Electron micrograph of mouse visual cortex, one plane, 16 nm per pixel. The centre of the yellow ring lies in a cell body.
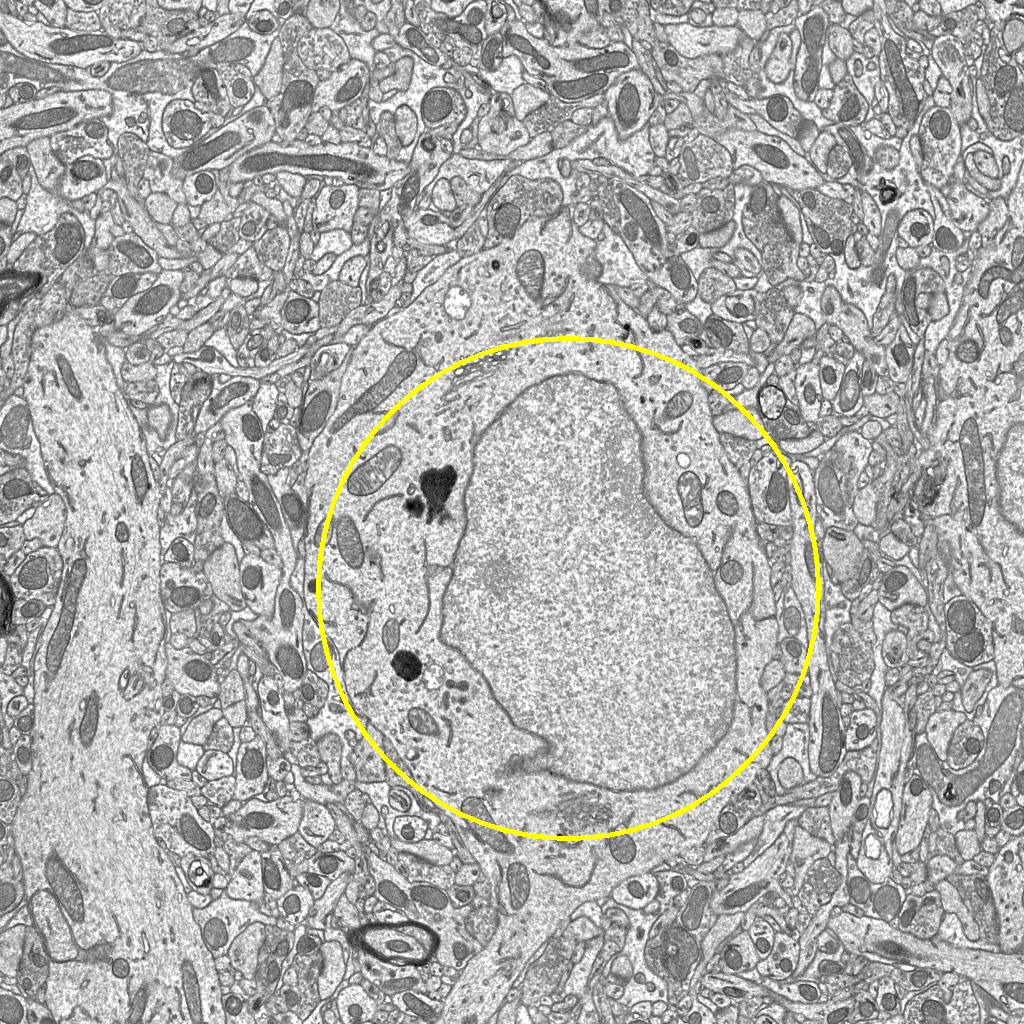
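Excitatory neuron at the ring centre. Whole nuclear outline inside the ring. Distinct notch in the nuclear envelope, lower left of nucleus. Stack of parallel membranes in cytoplasm above top of nucleus. Mitochondria scattered in cytoplasm on both sides of nucleus.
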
